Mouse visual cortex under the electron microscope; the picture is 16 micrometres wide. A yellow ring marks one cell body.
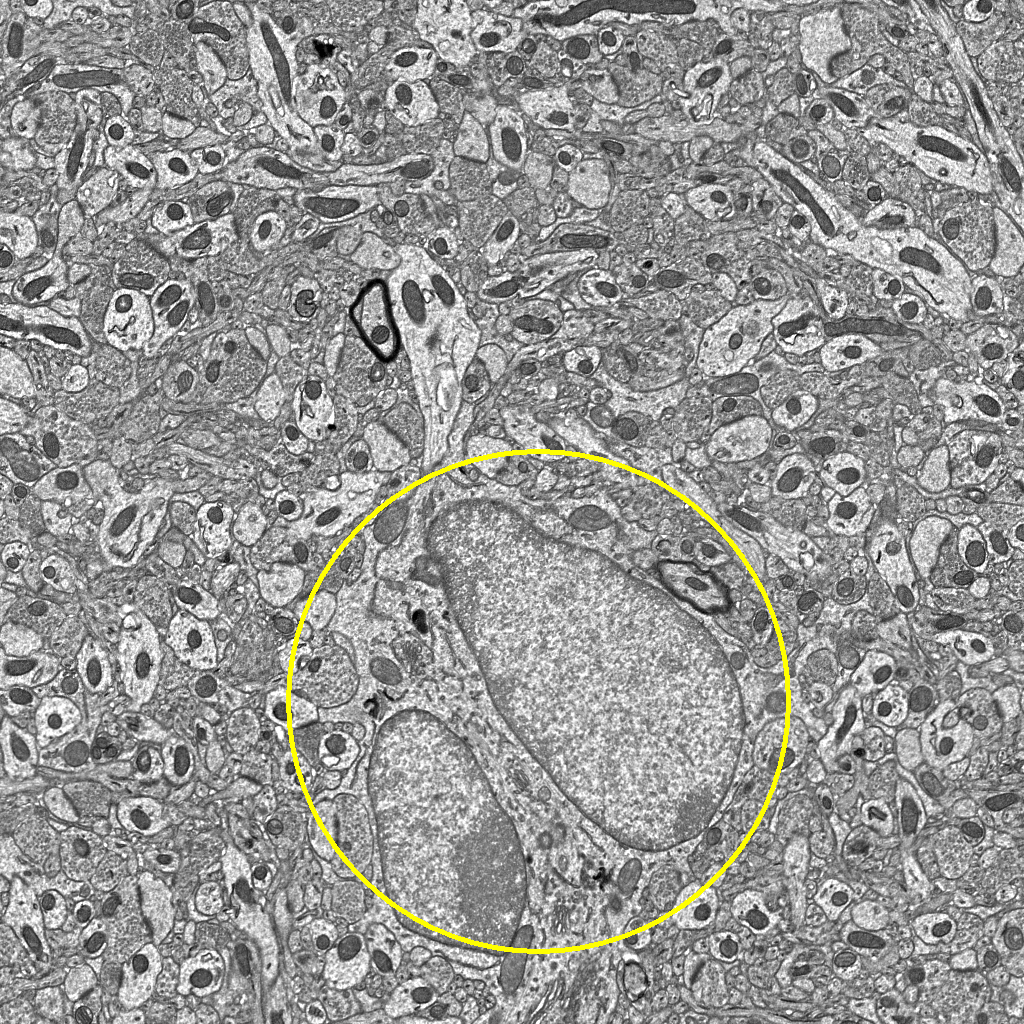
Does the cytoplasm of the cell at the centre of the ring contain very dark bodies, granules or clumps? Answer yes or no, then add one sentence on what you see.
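Yes. A few small, very dark, irregular bodies lie in the cytoplasm on the left side of the nucleus.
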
